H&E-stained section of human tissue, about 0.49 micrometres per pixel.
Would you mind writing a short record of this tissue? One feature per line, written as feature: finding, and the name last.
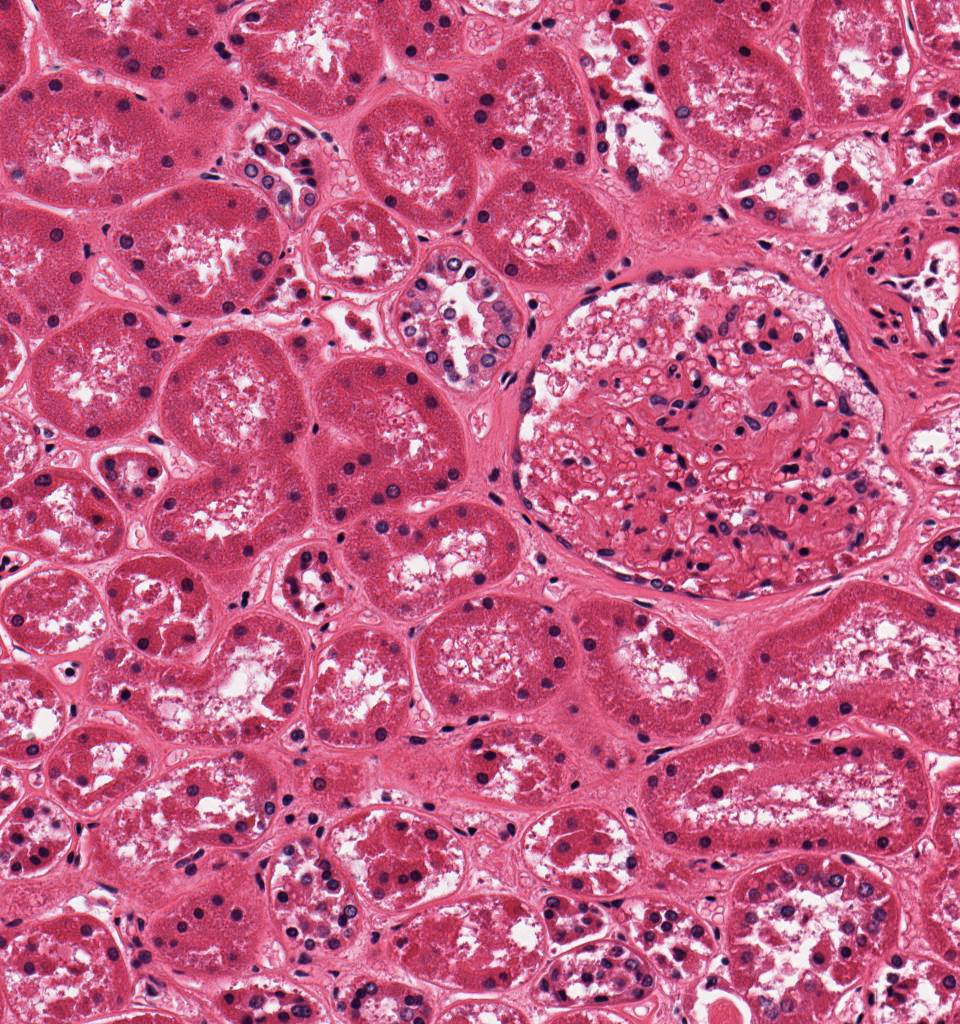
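Layout: closely set round to oval tubule cross-sections; one glomerulus in the right upper half
Lining of most tubules: abundant, deeply eosinophilic granular cytoplasm; round dark nuclei
Large pink tubules: lumens filled with fluffy, pale, vacuolated material, not open and empty
Smaller tubules: scattered, e.g. one just left of the glomerulus; paler cytoplasm, more crowded nuclei
Name: renal cortex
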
